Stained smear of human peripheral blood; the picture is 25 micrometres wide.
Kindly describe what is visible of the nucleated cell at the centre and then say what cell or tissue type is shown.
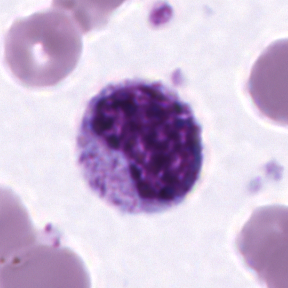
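I notice first that the outline is round. Looking at the nucleus, it sits off-centre toward the upper right, while the cytoplasm shows mainly as a crescent at the lower left. Scattered through that cytoplasm are fine purple granules. I would call this a metamyelocyte.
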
